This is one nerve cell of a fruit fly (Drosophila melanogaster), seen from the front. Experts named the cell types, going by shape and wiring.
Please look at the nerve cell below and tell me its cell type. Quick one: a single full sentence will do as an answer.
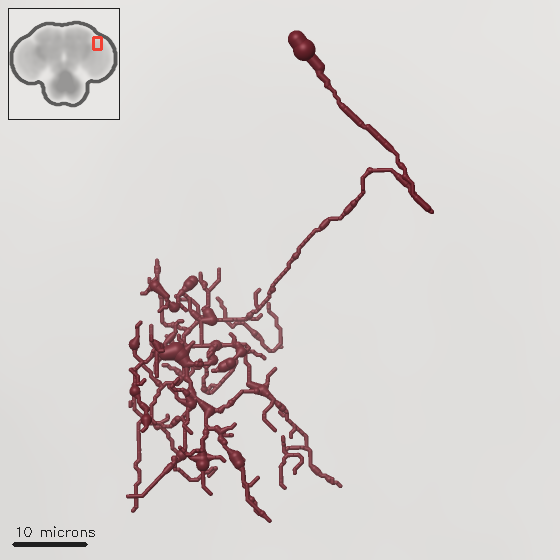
By type, the nerve cell is Cm3.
